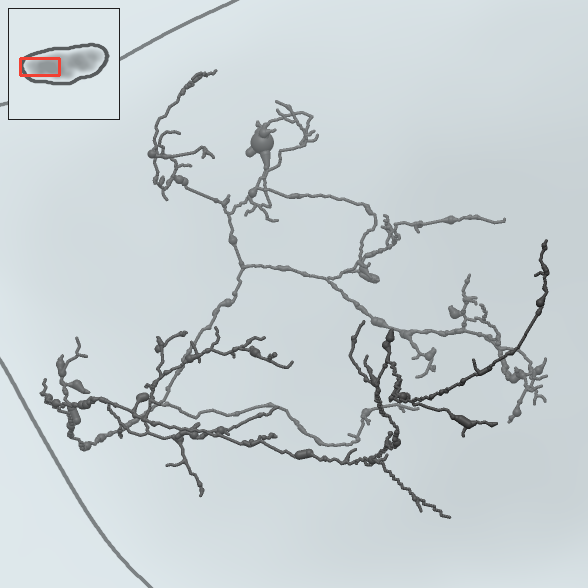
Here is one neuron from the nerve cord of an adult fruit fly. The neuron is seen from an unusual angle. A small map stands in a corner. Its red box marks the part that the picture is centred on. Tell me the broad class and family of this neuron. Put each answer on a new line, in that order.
nerve-cord intrinsic neuron
hemilineage 19A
